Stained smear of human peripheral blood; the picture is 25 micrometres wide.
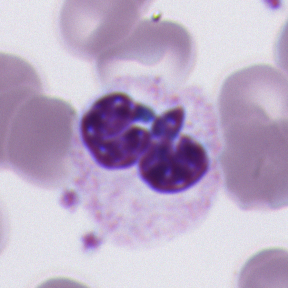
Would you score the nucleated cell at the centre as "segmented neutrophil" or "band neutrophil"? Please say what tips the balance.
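This is a segmented neutrophil.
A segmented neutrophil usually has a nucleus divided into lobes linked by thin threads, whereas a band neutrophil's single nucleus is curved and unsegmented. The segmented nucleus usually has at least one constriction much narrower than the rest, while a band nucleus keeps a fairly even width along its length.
Here two nuclear lobes are joined by a narrow bridge near the top, which decides in favour of the segmented form. The chromatin is dense and dark purple, and fine pink-red granules are scattered through plentiful, very pale cytoplasm.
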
